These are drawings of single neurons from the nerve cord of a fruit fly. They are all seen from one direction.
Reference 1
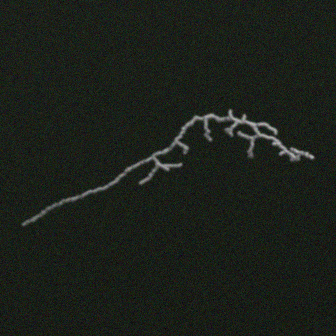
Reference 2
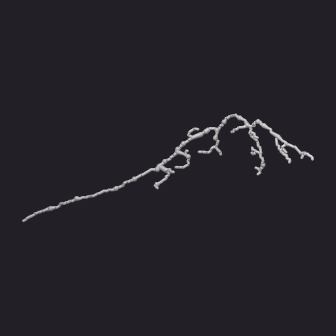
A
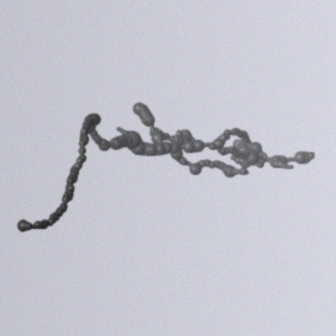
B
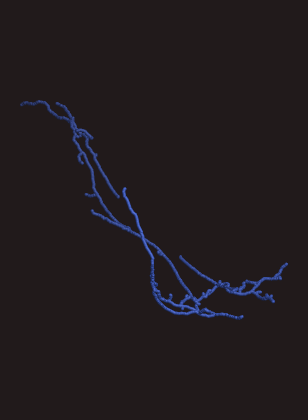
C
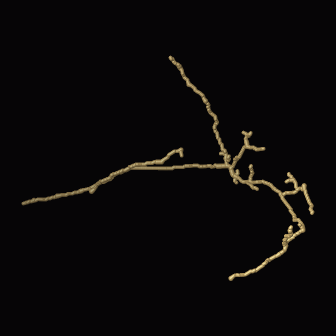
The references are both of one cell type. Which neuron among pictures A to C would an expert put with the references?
Picture C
